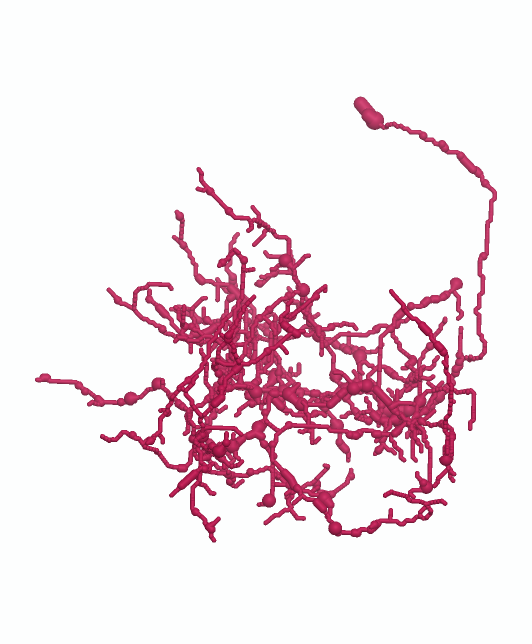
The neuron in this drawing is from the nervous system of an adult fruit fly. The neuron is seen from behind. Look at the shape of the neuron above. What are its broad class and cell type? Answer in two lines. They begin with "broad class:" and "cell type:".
broad class: nerve-cord intrinsic neuron
cell type: INXXX416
